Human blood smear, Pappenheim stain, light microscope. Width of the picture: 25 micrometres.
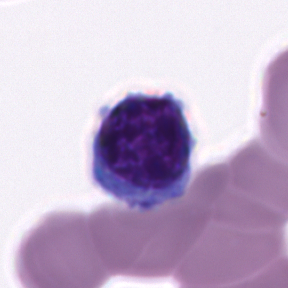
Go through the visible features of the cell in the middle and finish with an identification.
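Cytoplasm lies mainly as a crescent along the lower side of the cell, where the edge is ragged with small irregular projections. Along the top, the nucleus reaches almost to the cell edge, with barely any cytoplasm showing. The nucleus is round, about 8 micrometres across, and fills about 70% of the cell's area. Its chromatin is dark purple and coarsely clumped. The cell is a plasma cell.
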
